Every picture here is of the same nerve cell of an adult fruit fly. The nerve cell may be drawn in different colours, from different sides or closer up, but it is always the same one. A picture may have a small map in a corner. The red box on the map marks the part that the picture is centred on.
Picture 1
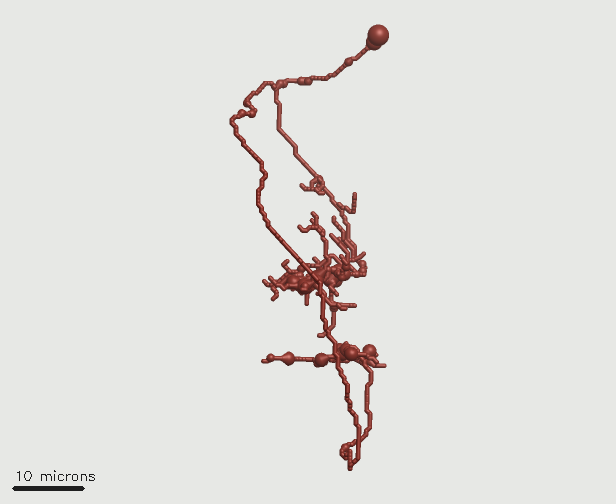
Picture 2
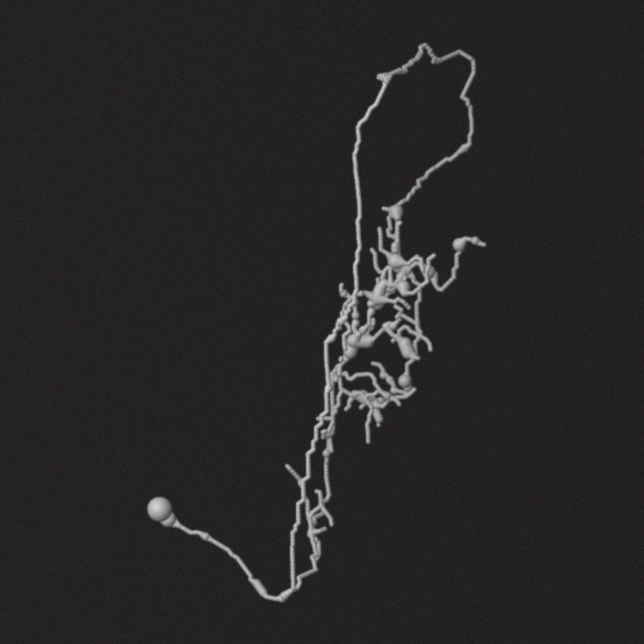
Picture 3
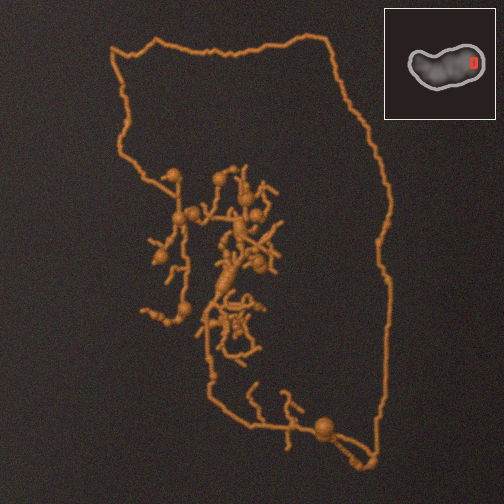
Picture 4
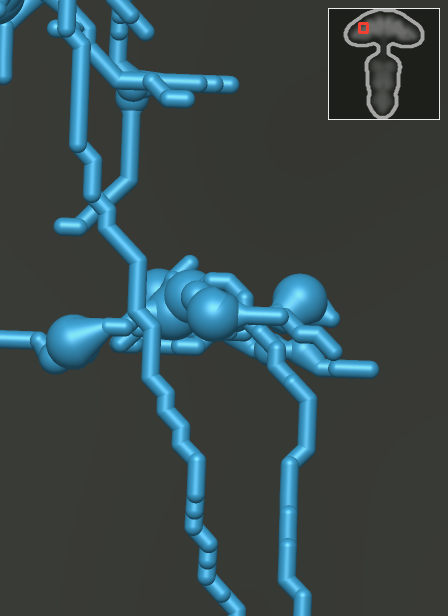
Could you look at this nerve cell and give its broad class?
optic-lobe intrinsic neuron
